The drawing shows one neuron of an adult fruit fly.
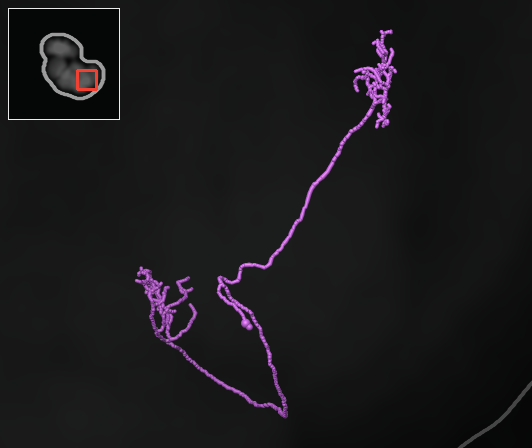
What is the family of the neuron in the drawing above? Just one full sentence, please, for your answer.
The family name for this neuron is hemilineage VPNd3.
